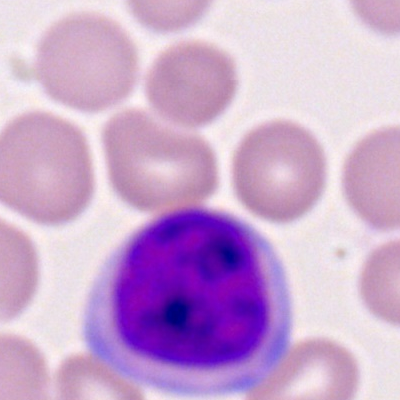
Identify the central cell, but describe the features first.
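A smooth, roughly round outline encloses this cell. The nucleus occupies most of it, leaving only a narrow rim of cytoplasm. Its chromatin is deep purple, with several darker clumps scattered throughout. No granules appear in the cytoplasm. The cell shown is a lymphocyte.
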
